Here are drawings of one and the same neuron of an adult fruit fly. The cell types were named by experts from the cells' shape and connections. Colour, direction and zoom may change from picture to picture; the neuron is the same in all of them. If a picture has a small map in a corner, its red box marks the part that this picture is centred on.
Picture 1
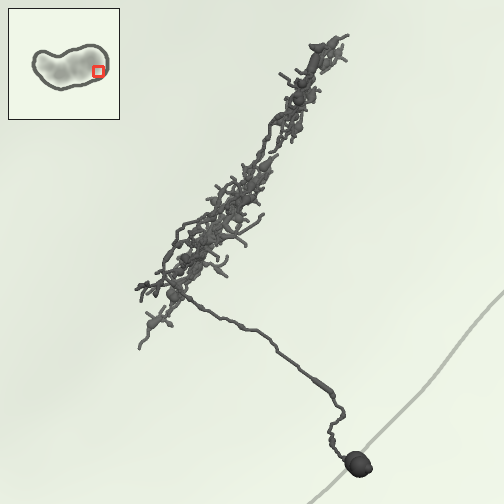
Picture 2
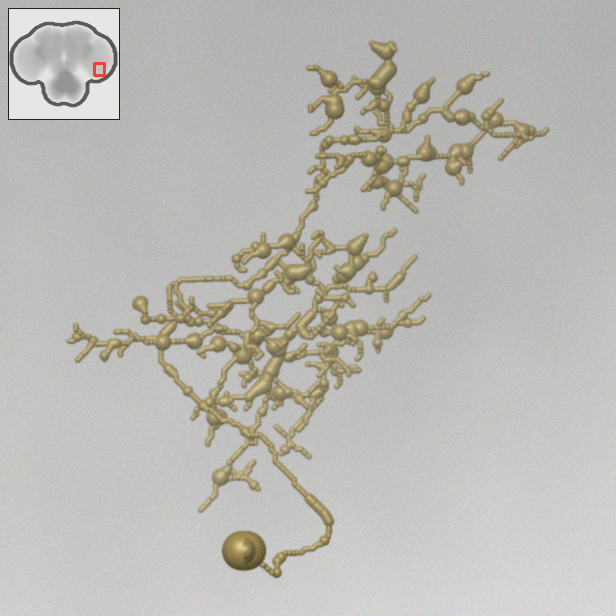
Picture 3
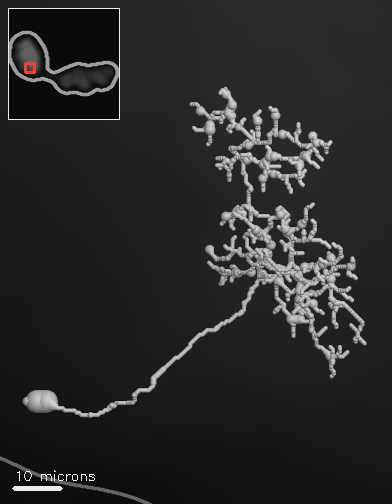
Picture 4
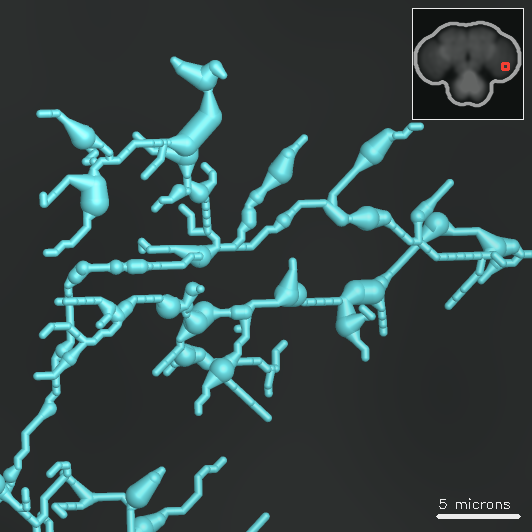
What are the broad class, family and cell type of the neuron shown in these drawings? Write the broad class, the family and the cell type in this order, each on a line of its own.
optic-lobe intrinsic neuron
Cm
Cm9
